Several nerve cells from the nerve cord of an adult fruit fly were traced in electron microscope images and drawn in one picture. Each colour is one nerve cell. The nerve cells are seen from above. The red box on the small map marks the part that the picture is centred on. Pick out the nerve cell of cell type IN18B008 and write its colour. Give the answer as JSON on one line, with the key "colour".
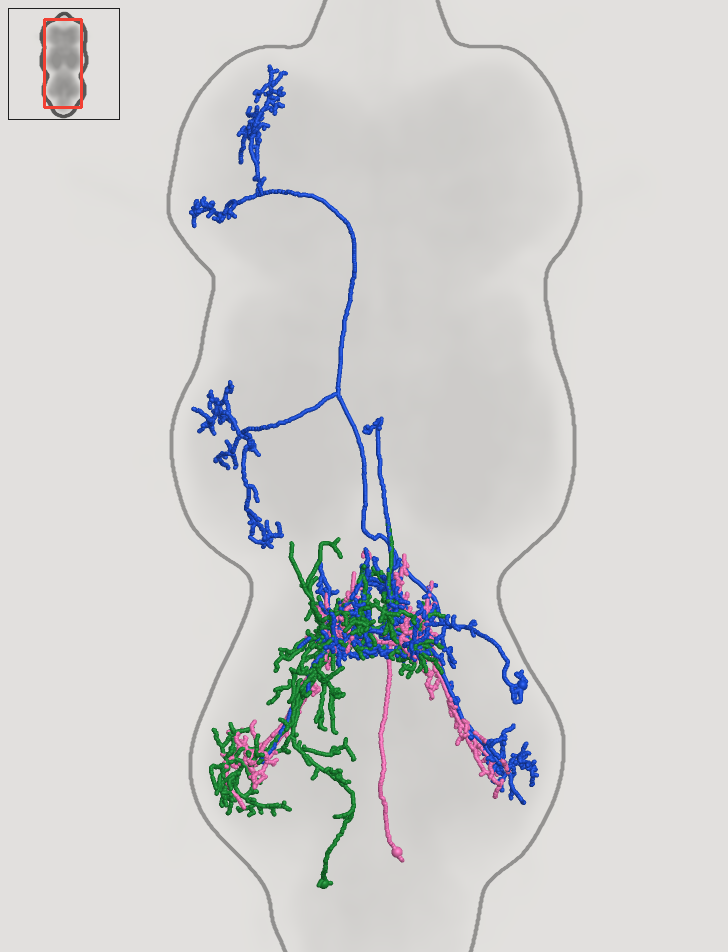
{"colour": "blue"}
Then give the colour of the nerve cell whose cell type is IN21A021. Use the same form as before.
{"colour": "green"}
